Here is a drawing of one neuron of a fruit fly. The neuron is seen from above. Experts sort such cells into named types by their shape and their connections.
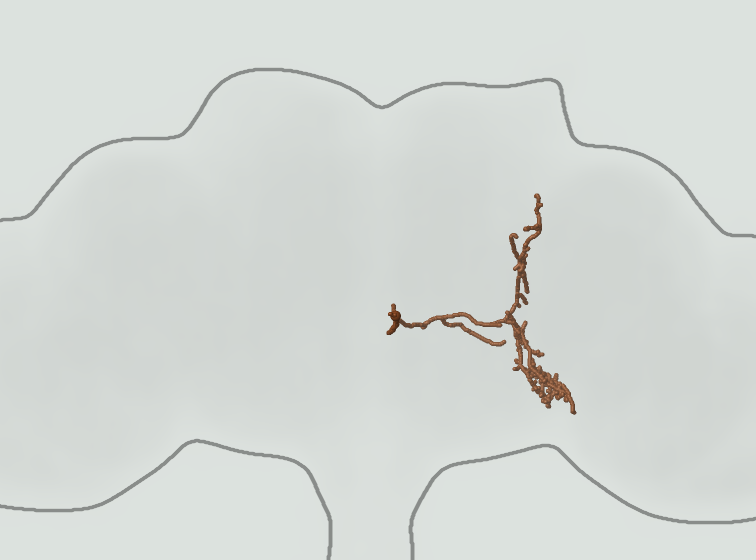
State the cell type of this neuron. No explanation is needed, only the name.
WED183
